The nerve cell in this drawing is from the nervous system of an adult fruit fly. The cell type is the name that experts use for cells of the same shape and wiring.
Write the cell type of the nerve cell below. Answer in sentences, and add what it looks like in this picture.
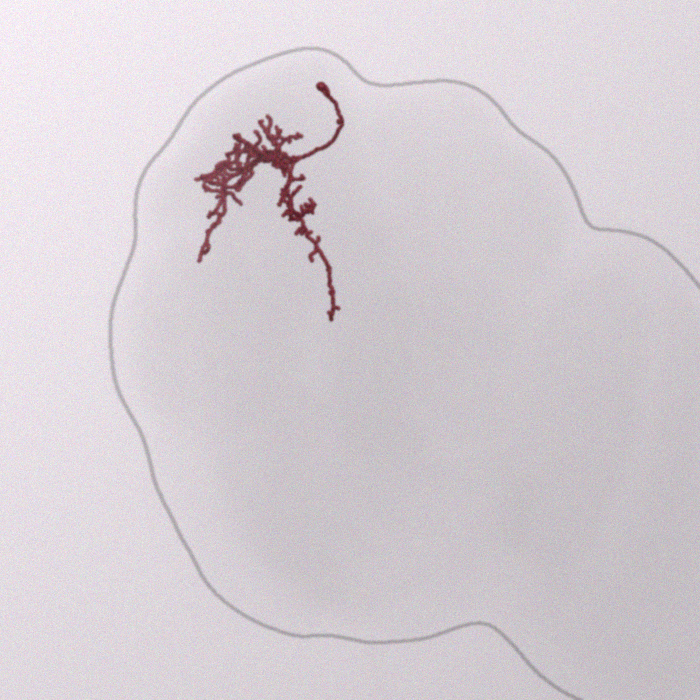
It is of cell type LHPD2a4_b. Its broad class is central-brain intrinsic neuron. The cell body is at the top of the picture. In this view it is taller than it is wide.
